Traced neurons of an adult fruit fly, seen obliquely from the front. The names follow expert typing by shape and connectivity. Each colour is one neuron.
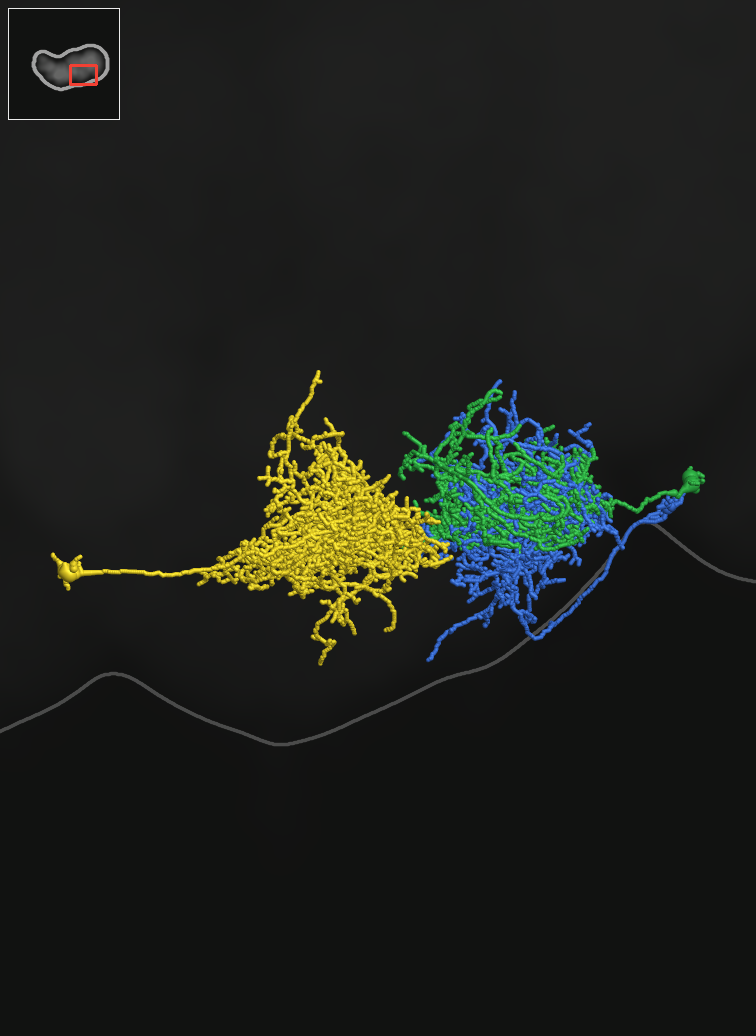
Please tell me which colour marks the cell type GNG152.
green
